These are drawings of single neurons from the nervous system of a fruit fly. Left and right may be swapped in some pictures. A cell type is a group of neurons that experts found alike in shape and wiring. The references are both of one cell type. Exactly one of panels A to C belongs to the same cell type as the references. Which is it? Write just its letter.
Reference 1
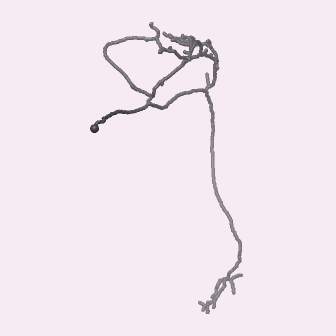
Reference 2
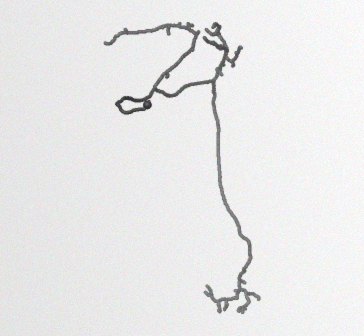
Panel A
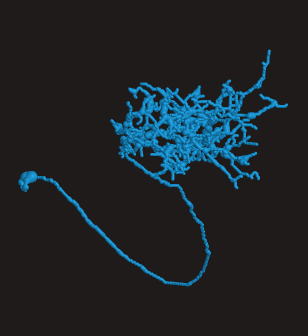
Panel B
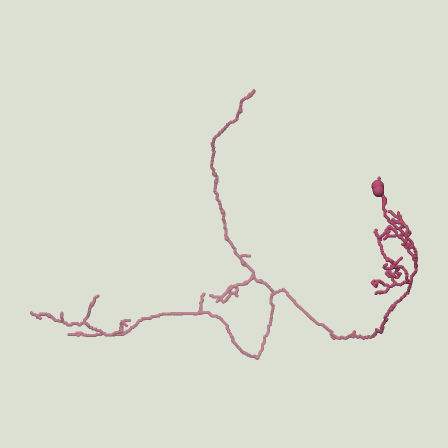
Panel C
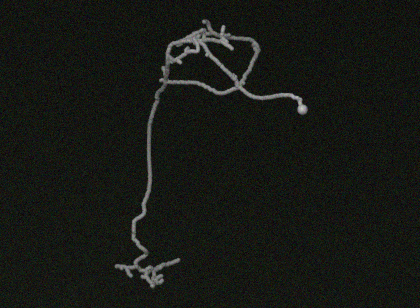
C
